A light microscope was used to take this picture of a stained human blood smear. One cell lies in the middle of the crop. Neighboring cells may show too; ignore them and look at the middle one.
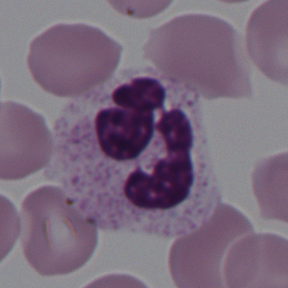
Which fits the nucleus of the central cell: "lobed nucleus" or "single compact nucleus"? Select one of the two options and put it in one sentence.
The cell's nucleus is segmented into two or more lobes.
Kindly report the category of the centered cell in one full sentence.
The cell at the heart of this crop is a neutrophil.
